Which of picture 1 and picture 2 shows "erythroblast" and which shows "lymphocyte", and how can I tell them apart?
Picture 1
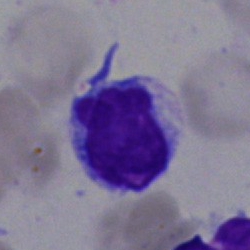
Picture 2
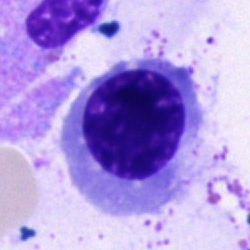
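Picture 1 shows the lymphocyte, and picture 2 shows the erythroblast. Outline: in picture 1 a single slender tail-like projection extends upward from the upper left of the cell, with a small pale pinkish spot at its base; in picture 2 the outline is rounded but slightly uneven. Nucleus: in picture 1 it fills most of the cell, while in picture 2 it lies toward the top, leaving a wider band of cytoplasm below it. Chromatin: deep, dense purple in picture 1; dark purple and clumped, with small paler patches, in picture 2. Cytoplasm: in picture 2 it contains no vacuoles.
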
